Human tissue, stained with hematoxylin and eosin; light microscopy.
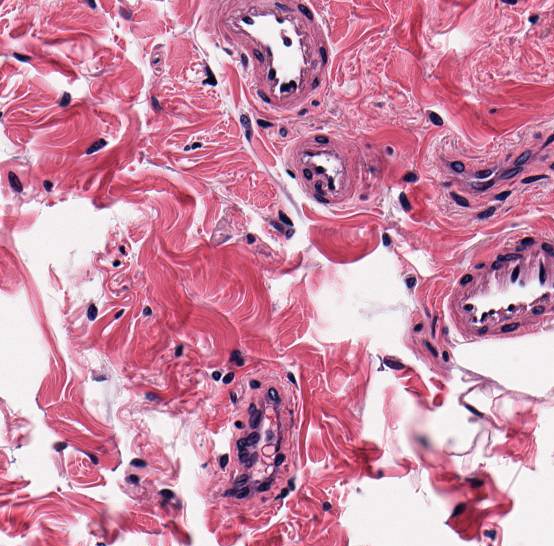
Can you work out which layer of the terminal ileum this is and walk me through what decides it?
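That's dense connective tissue. Thick pink collagen bundles, many of them wavy, run every which way, with sparse small dark elongated nuclei between them, just what separates it from smooth muscle.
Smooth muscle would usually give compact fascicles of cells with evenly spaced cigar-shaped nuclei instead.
You can also see small vessels with open lumina cut across at the top, right and bottom.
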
